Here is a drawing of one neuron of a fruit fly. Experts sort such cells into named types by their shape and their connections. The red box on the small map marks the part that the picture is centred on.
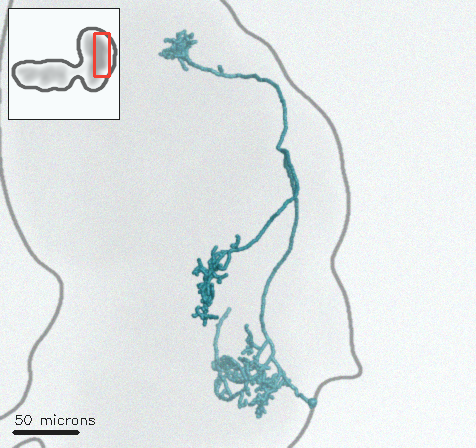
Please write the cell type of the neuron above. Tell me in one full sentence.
Classified by cell type, this neuron is GNG489.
